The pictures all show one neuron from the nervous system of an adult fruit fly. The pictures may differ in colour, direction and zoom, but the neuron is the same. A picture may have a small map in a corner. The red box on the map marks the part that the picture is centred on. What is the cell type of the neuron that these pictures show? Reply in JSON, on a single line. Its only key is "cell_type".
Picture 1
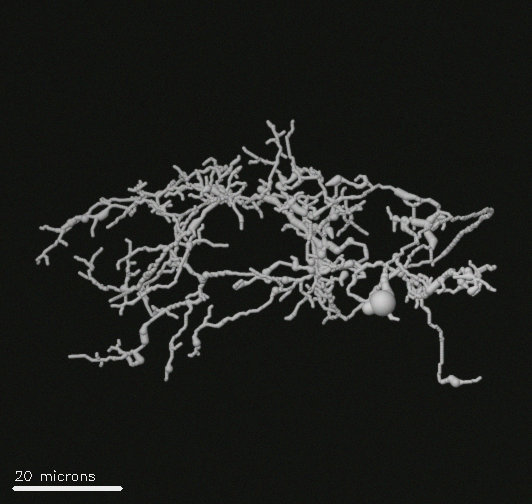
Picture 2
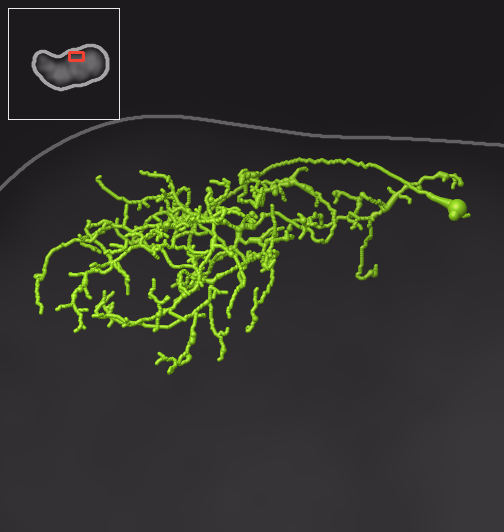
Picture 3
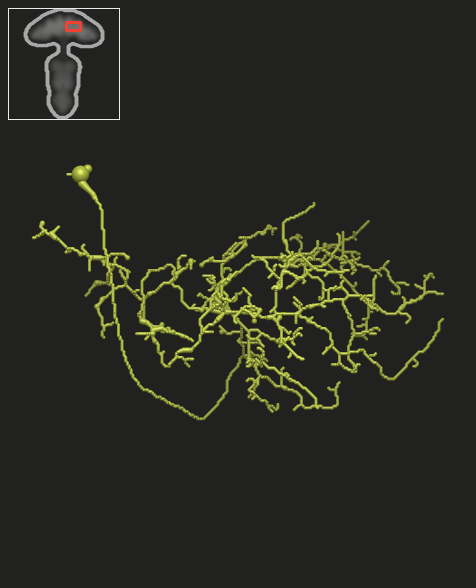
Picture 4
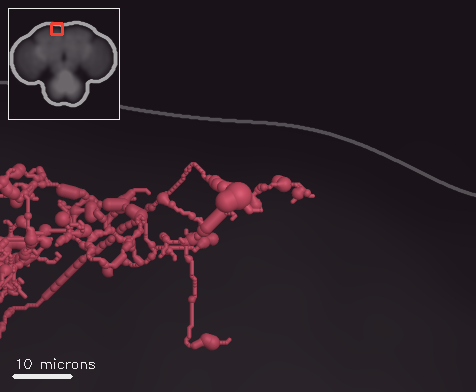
{"cell_type": "SLP394"}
